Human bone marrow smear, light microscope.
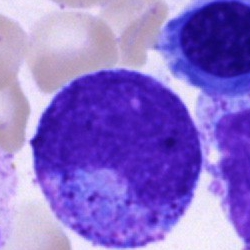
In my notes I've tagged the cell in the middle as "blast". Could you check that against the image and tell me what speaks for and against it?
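Looking at the outline, it is round and smooth, which doesn't help me choose between promyelocyte and blast. The chromatin stains dark purple and looks finely stippled. Then the cytoplasm: blue, and showing only as a crescent along the lower edge.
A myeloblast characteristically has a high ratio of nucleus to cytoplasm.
That narrow crescent would sit well with a blast. But purple-red granules are scattered through that cytoplasm.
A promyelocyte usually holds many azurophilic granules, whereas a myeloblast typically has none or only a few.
The granules, then, speak for promyelocyte and against blast. Pale red cells lie against the cell on its upper left. Weighing it all, this is a promyelocyte rather than a blast.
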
